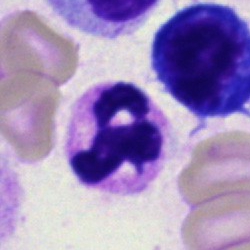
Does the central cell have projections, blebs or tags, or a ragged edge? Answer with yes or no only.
No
